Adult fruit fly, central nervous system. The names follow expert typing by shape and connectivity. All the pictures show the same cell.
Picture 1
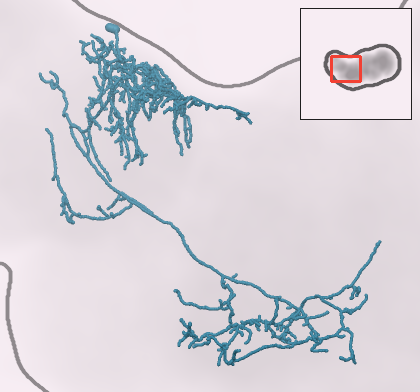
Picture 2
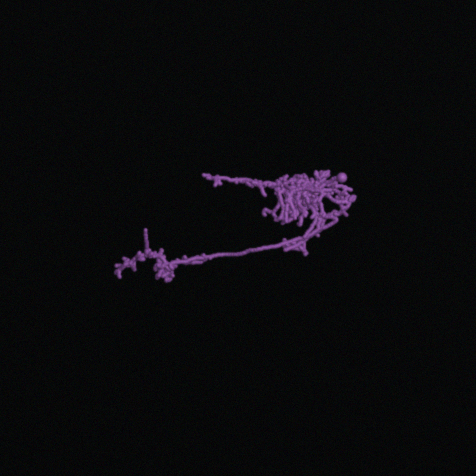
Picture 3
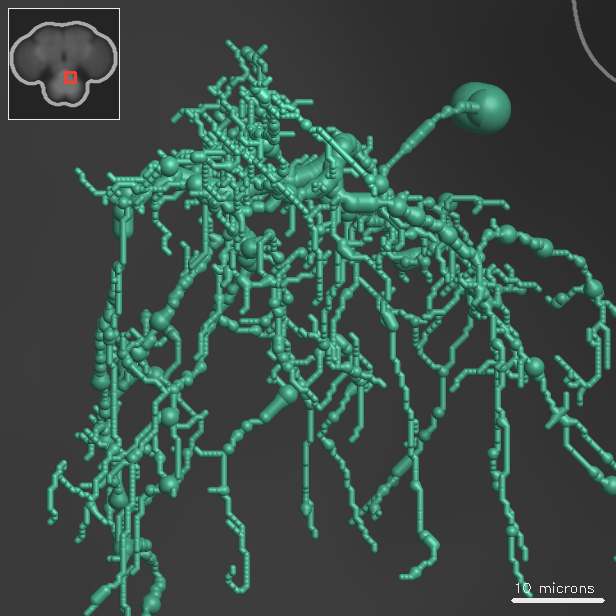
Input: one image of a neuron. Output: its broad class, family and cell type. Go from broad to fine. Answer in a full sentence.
A nerve-cord intrinsic neuron of hemilineage 17B, type IN17B014.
